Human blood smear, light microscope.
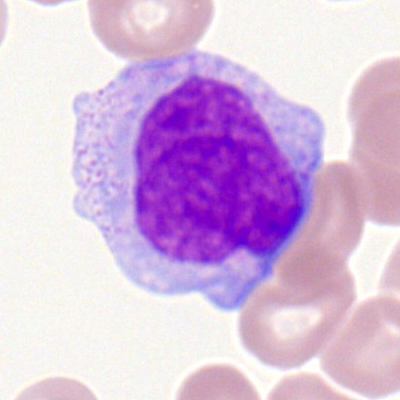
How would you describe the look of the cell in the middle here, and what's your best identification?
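Nucleus set toward the right, leaving a wider band of cytoplasm on the left. Chromatin purple, mottled with lighter and darker patches. Cytoplasm abundant and pale blue-grey, with fine pinkish granules scattered through it, densest on the left. Cell type: monocyte.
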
